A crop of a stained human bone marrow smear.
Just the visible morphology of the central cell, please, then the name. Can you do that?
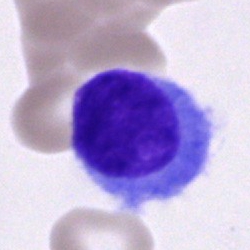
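Start at the right-hand margin: it's ragged rather than smooth. The nucleus sits over toward the left side, and its chromatin stains dark purple with a blotchy, uneven texture. Cytoplasm's medium blue. That's a hairy cell.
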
